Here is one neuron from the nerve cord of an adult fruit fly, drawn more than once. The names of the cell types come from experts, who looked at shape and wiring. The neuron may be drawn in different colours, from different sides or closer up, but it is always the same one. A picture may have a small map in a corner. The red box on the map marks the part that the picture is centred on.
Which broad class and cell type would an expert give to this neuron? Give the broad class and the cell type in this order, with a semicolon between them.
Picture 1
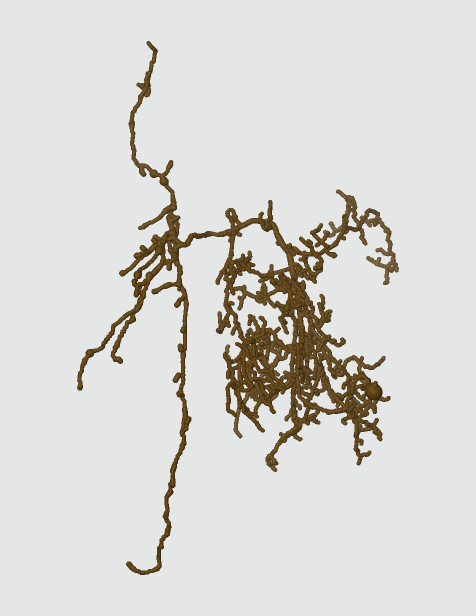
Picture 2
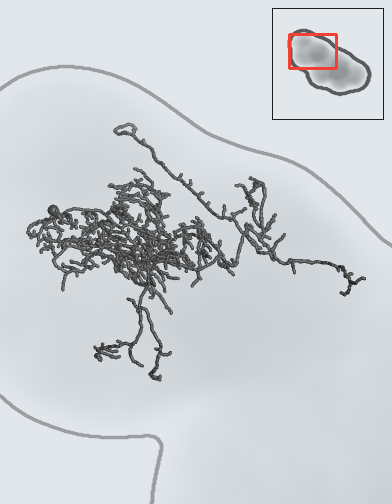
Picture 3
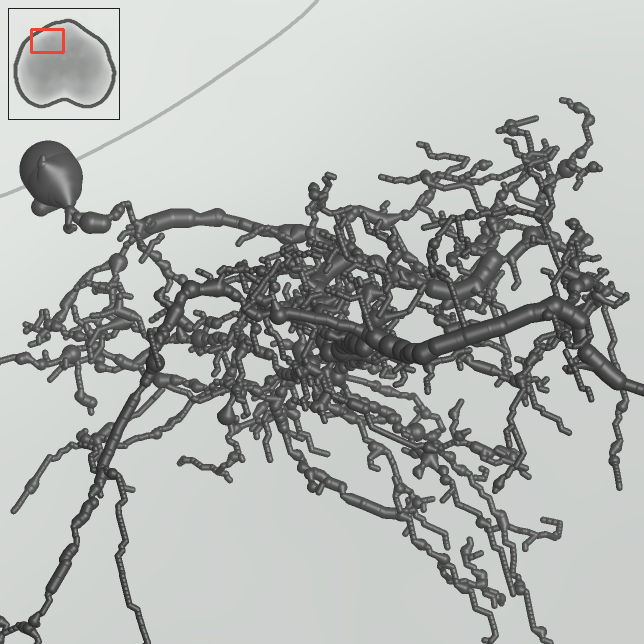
nerve-cord intrinsic neuron; INXXX121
